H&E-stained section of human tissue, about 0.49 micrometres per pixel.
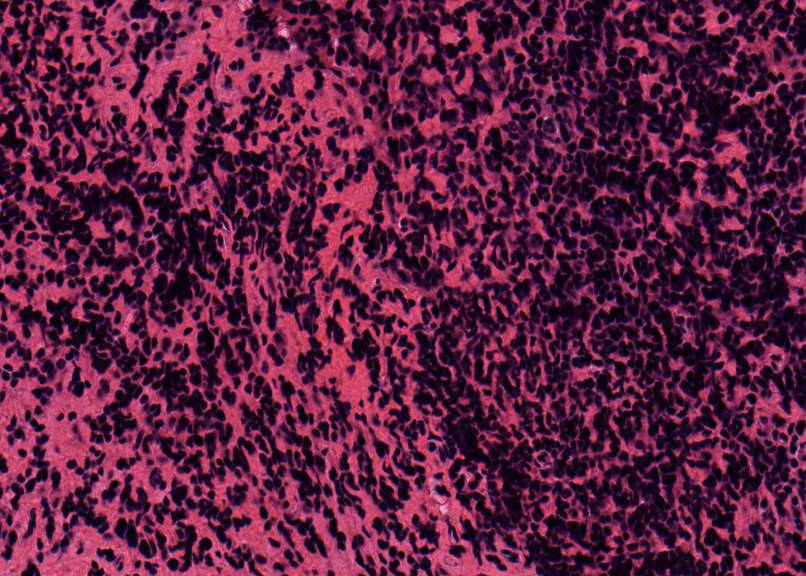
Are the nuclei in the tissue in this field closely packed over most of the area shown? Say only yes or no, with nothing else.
Yes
